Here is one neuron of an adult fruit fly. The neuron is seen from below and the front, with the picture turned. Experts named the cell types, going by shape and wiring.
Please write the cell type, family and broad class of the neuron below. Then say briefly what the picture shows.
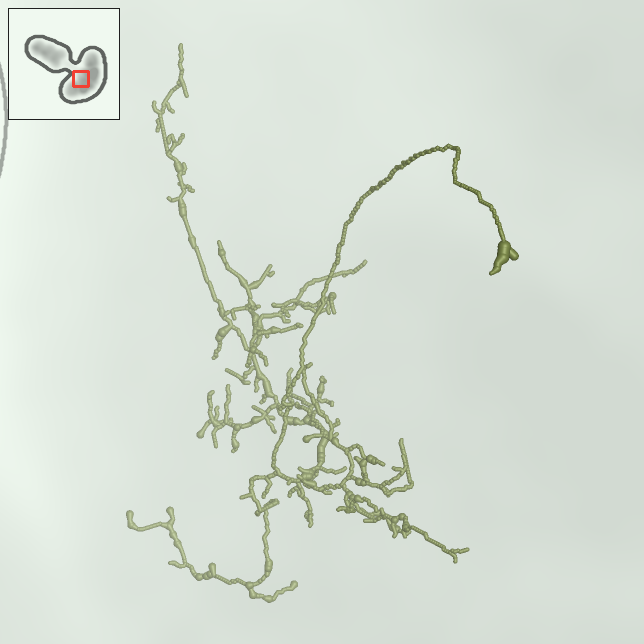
Its cell type is CB2440. Its family is hemilineage MX3. Its broad class is central-brain intrinsic neuron. It is in the brain and does not reach the nerve cord. The cell body can be seen on the right of the picture. Dozens of branch ends can be seen.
